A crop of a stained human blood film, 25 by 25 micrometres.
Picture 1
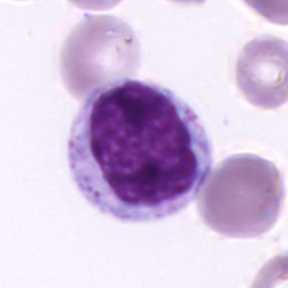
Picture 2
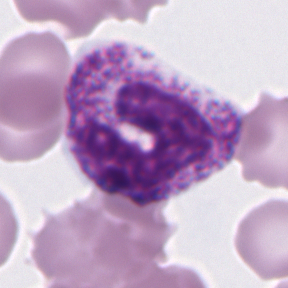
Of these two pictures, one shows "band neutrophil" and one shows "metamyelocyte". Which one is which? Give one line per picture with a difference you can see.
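In picture 1 we see a metamyelocyte: The nucleus is a single oval mass without lobes.
In picture 2 we see a band neutrophil: The nucleus is a curved band that bends almost into a ring around a small pale central gap.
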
